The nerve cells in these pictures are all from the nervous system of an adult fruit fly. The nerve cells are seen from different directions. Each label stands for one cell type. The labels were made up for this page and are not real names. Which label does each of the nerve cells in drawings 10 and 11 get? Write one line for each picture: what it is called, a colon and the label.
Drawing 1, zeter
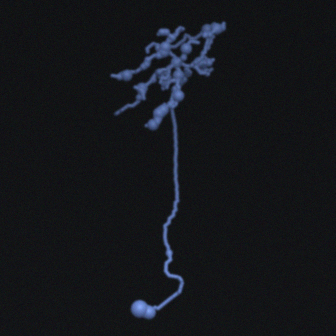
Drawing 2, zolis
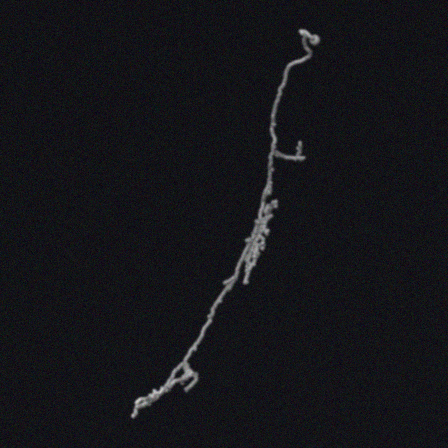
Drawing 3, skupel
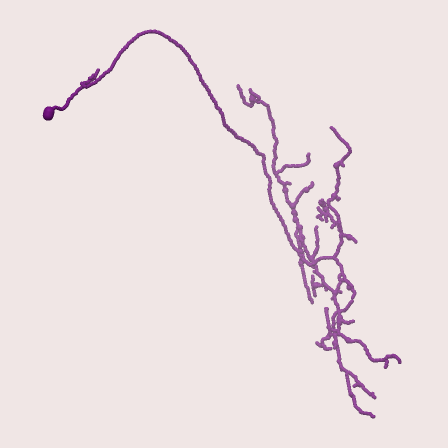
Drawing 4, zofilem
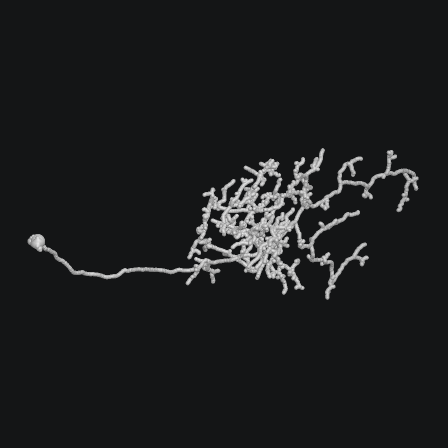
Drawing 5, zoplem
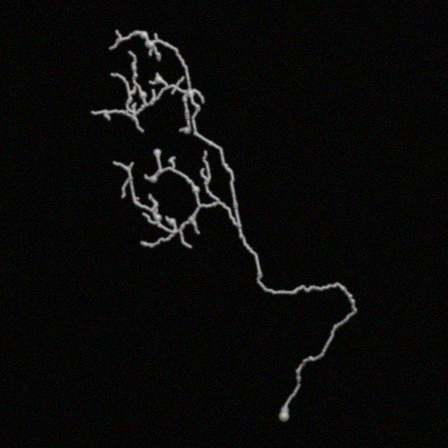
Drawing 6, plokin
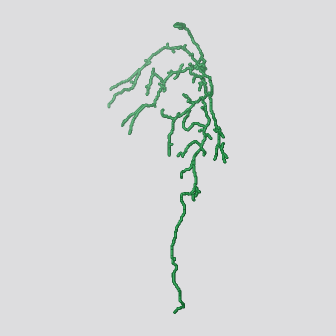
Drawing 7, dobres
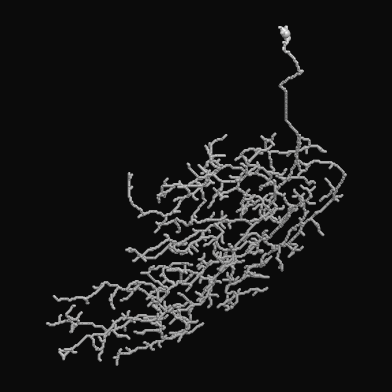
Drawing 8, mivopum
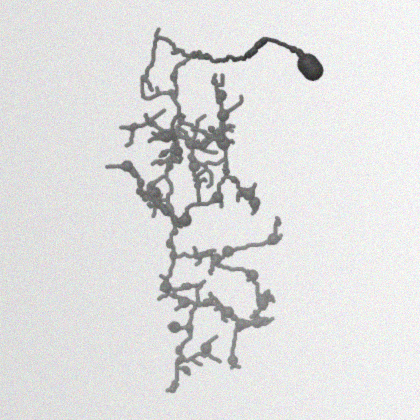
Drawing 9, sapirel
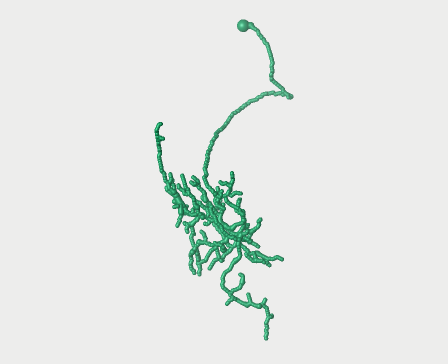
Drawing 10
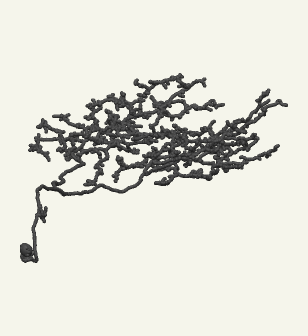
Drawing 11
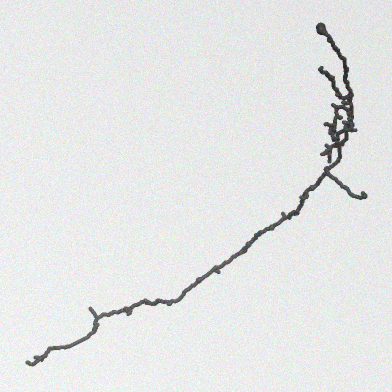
10: dobres
11: zolis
